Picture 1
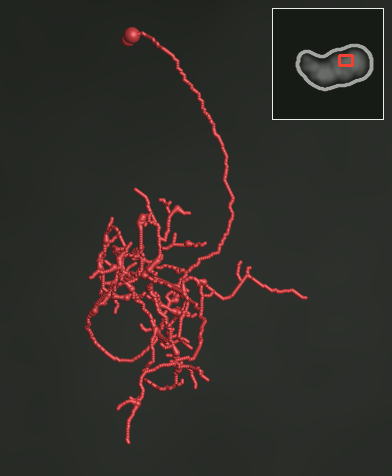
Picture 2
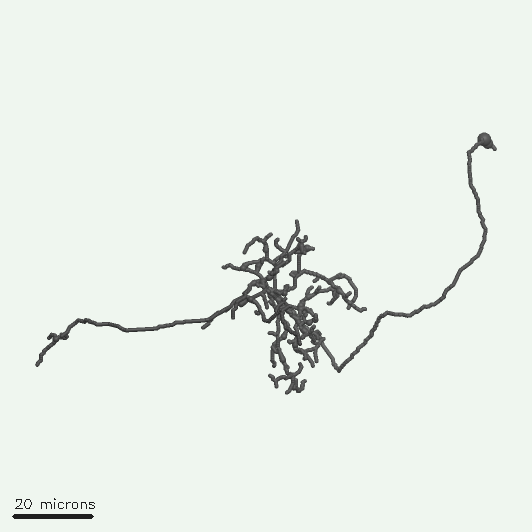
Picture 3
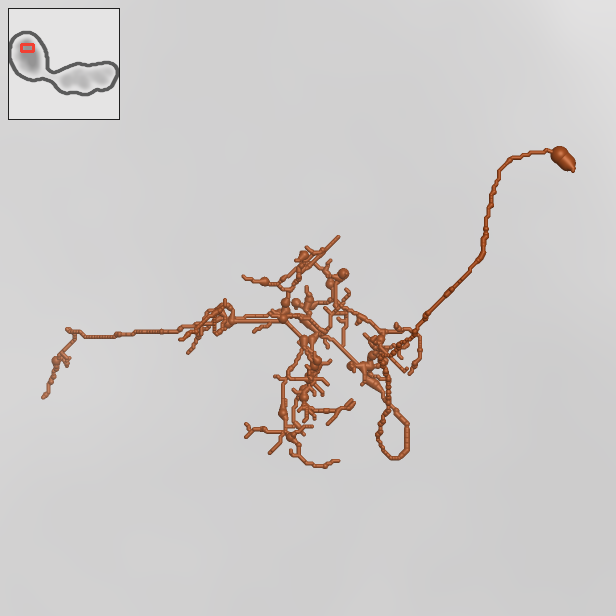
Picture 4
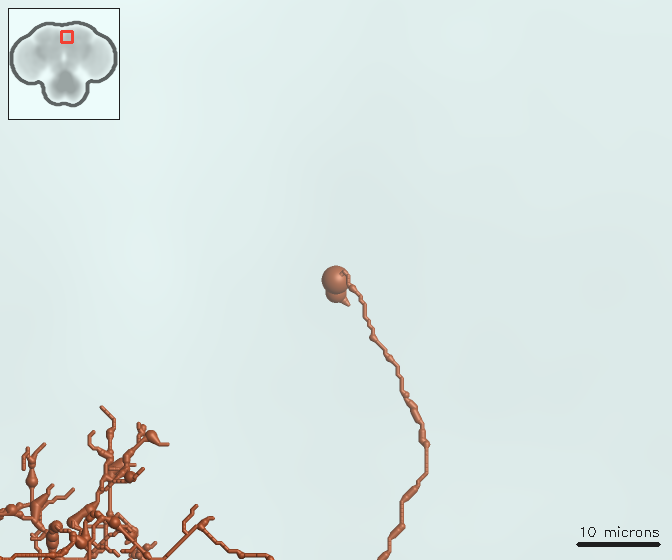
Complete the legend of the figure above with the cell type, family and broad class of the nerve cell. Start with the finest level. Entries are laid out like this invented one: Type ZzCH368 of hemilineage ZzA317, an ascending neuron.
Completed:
Type FC3_b of class CX, a central-brain intrinsic neuron.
